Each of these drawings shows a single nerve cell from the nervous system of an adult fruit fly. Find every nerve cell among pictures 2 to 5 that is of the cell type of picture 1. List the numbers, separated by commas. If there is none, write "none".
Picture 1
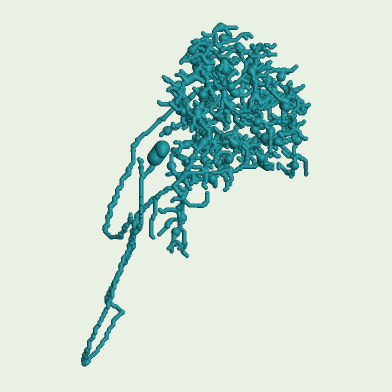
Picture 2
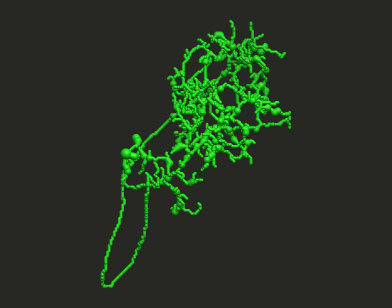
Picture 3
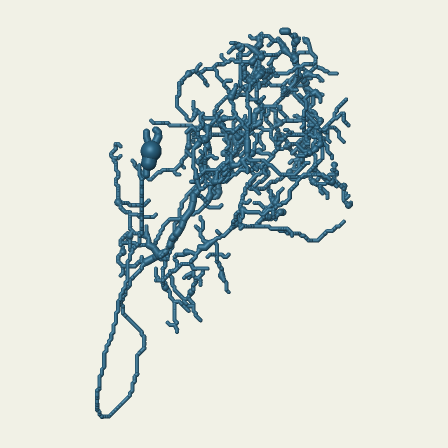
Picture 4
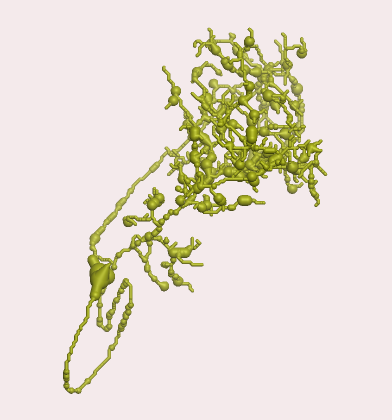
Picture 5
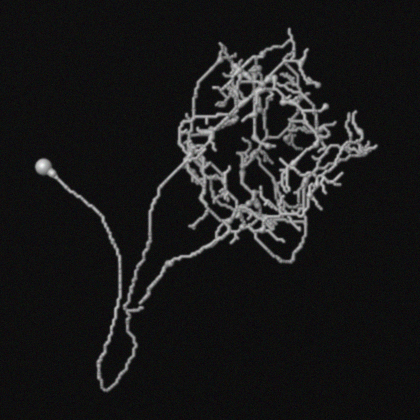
2, 3, 4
